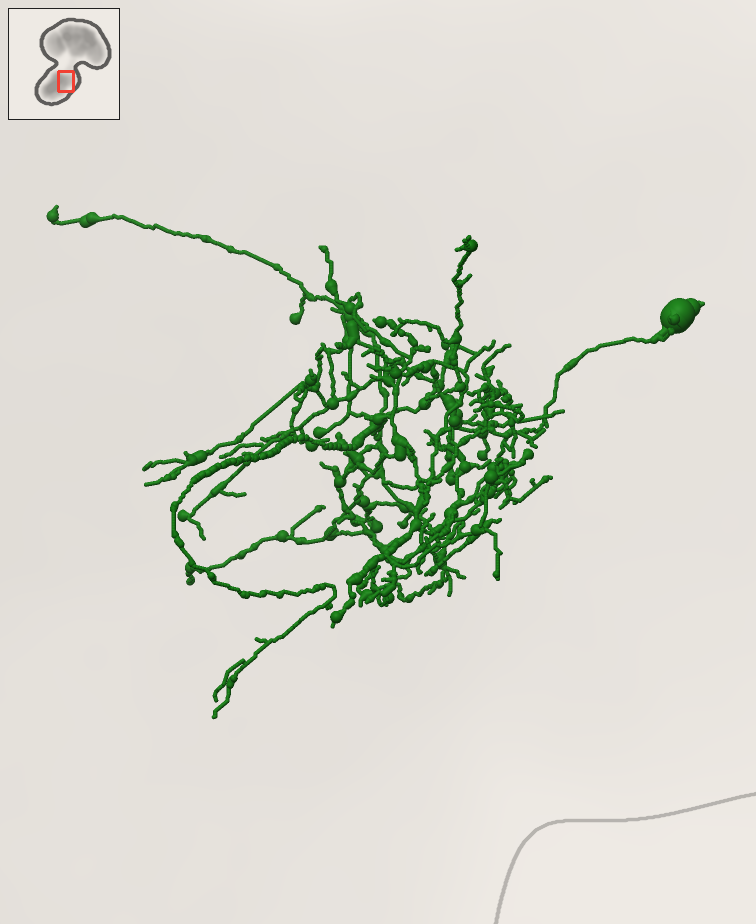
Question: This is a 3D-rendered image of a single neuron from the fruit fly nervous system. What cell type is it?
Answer: IN17A107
